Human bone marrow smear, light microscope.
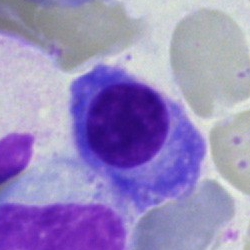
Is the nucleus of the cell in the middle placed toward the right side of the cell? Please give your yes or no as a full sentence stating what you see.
No, most of its cytoplasm is found to the right of its nucleus.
